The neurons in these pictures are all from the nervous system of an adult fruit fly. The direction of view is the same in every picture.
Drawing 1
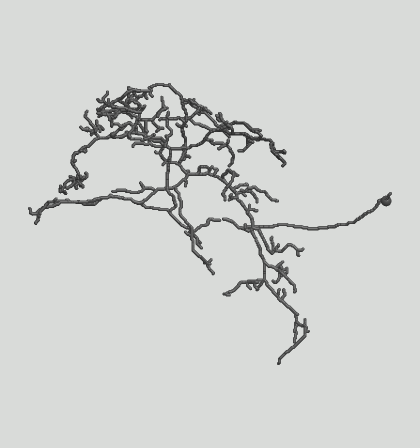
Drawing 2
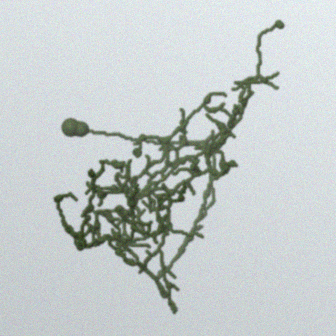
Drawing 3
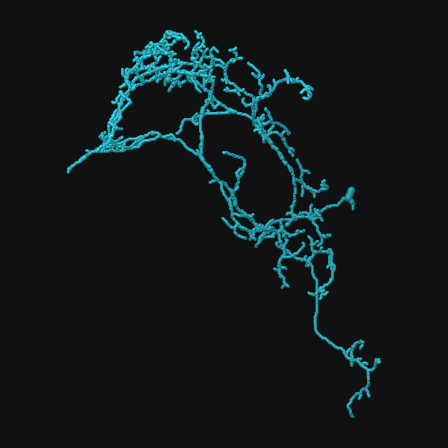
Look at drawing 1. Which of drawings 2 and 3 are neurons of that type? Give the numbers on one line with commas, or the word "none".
3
